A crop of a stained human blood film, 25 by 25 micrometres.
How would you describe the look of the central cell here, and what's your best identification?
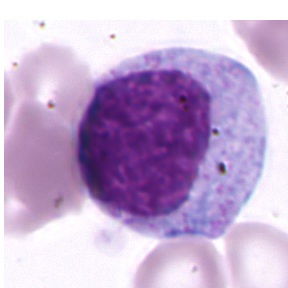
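The nucleus, about 13 micrometres across, lies off-centre, pushed toward the left side of the cell. Cytoplasm forms a broad crescent on the right side and only a thin rim on the left. It is pale blue, with fine pinkish-purple granules scattered through it. The cell is a promyelocyte.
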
